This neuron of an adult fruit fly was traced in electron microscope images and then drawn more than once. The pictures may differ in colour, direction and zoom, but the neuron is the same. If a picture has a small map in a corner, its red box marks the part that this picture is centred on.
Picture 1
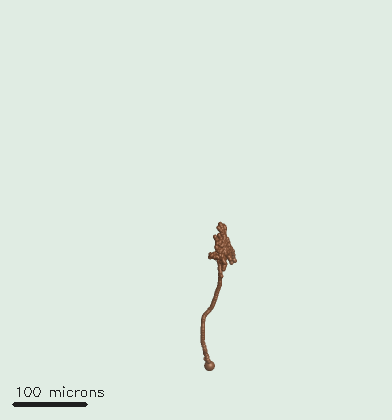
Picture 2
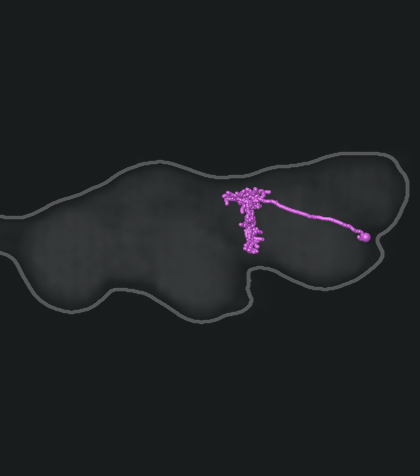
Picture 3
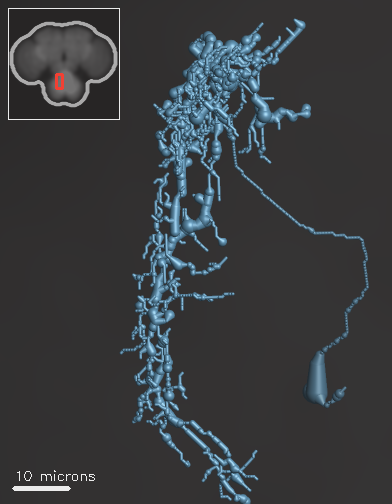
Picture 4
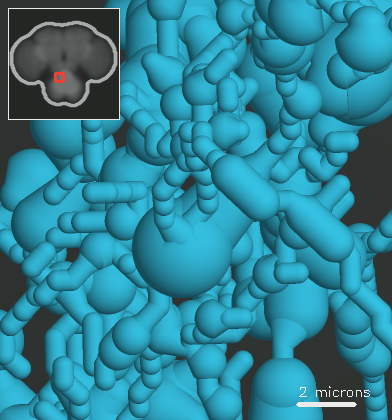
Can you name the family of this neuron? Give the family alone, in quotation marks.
"hemilineage 03B"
